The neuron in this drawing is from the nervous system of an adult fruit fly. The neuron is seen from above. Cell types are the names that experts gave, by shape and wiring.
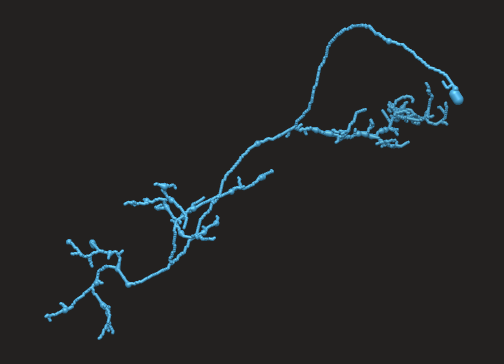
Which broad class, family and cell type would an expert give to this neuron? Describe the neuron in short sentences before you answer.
The cell body can be seen at the upper right of the picture. The picture shows dozens of branch ends. It is a central-brain intrinsic neuron. The family is hemilineage SLPad1_posterior. The cell type is SIP042_a.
